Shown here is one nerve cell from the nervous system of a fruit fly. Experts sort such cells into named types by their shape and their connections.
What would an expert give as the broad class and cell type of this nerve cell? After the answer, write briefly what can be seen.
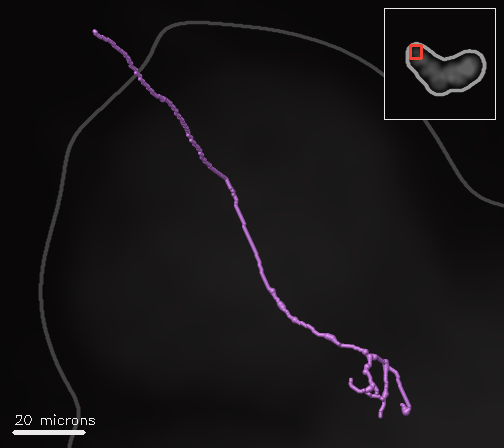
This is a sensory neuron entering the nerve cord. It is of cell type SNxx05. The drawing shows no cell body. From top to bottom in the picture it spans about 110 microns. It has a dozen or fewer branch ends.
